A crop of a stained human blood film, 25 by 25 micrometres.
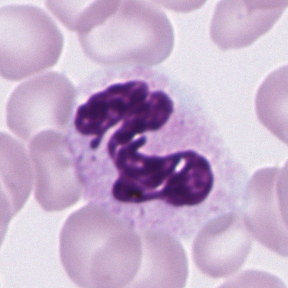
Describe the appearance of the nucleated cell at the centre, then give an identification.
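Checking the outline gives a roughly round shape. Next, the nucleus is twisted into an S-like shape of connected lobes, with no nucleoli visible. Last, the cytoplasm has fine, small lilac granules scattered throughout. The cell is a segmented neutrophil.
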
